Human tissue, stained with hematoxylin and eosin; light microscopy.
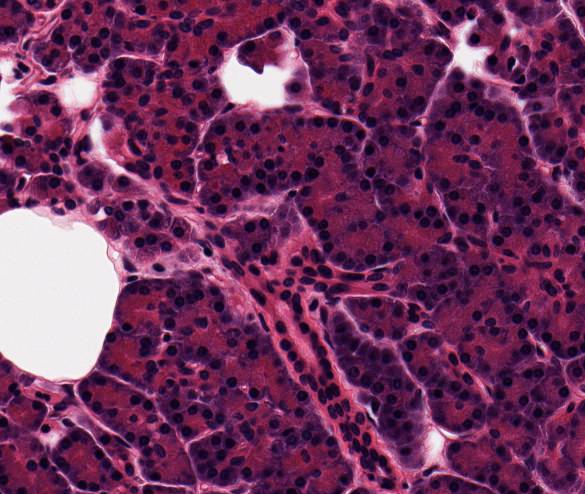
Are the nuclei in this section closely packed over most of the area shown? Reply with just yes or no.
Yes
